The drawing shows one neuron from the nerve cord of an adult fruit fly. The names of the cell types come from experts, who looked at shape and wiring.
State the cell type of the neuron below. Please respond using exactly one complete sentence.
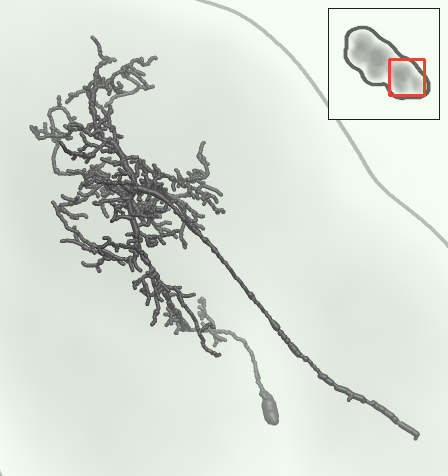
So far as cell type goes, this neuron is MNad32.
